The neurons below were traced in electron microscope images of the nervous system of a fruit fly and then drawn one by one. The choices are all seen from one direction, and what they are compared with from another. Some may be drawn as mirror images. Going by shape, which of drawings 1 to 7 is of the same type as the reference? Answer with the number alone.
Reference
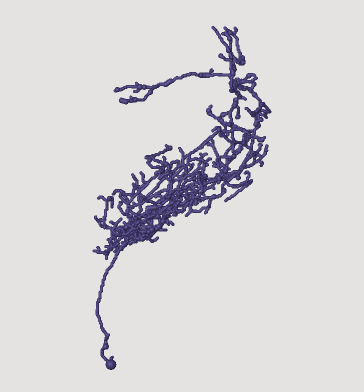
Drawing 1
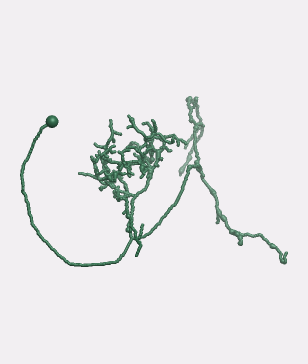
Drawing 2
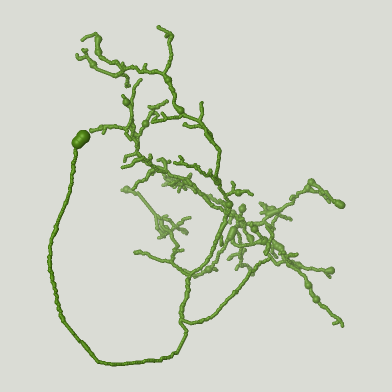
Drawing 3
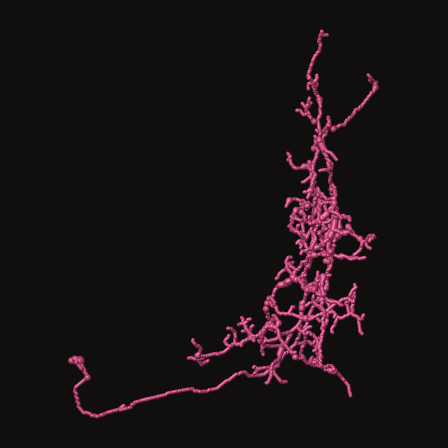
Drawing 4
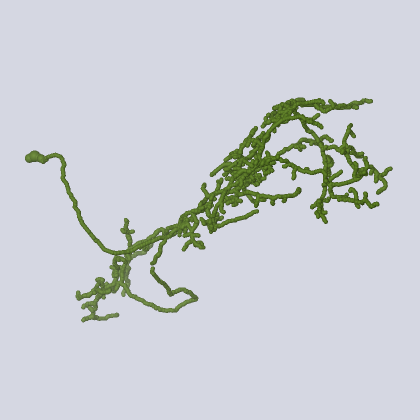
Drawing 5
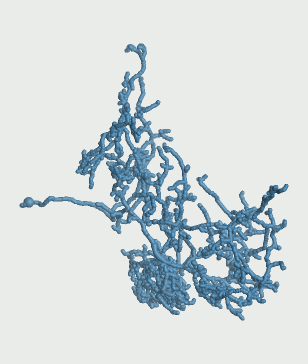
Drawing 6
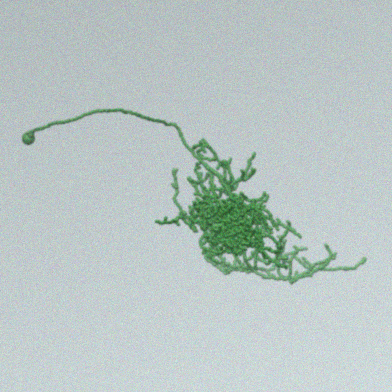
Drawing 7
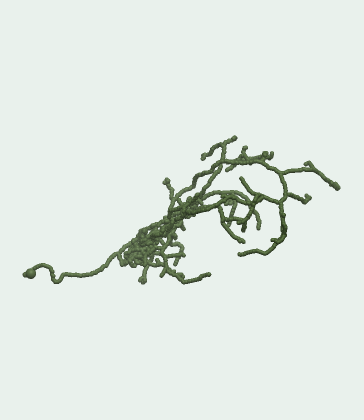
7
